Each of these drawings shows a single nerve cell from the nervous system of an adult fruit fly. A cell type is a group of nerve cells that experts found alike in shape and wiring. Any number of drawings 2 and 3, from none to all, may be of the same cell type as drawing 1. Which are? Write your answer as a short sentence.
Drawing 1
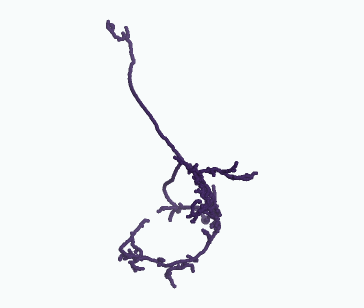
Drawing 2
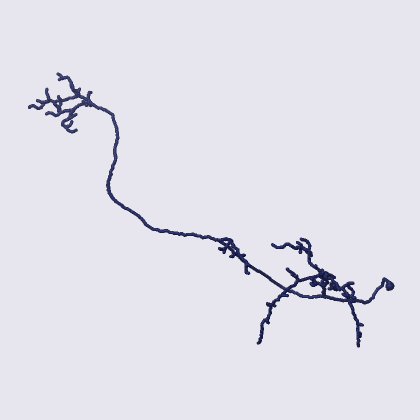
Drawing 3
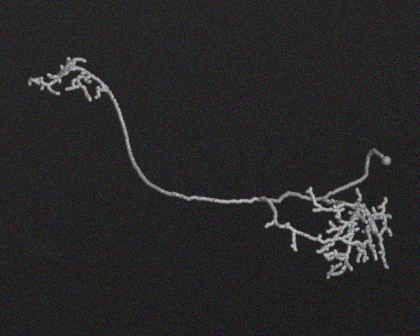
None of them is of the same cell type.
